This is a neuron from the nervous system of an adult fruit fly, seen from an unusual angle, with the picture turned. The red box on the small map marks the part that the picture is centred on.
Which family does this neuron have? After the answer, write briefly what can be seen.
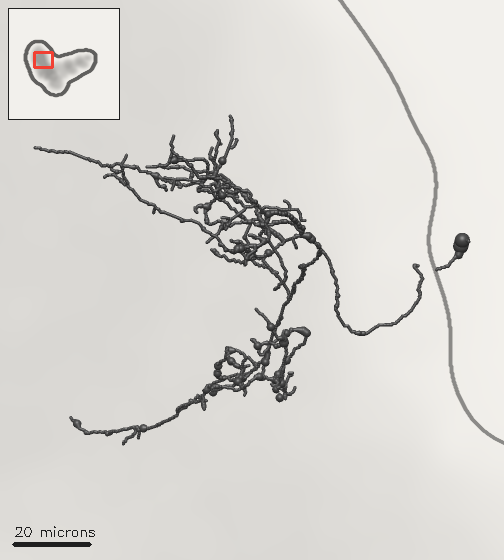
The family is hemilineage DM3_dorso_lateral. It is a central-brain intrinsic neuron. The cell body can be seen on the right of the picture. By the scale bar it is about 120 microns wide in this view. The picture shows dozens of branch ends.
